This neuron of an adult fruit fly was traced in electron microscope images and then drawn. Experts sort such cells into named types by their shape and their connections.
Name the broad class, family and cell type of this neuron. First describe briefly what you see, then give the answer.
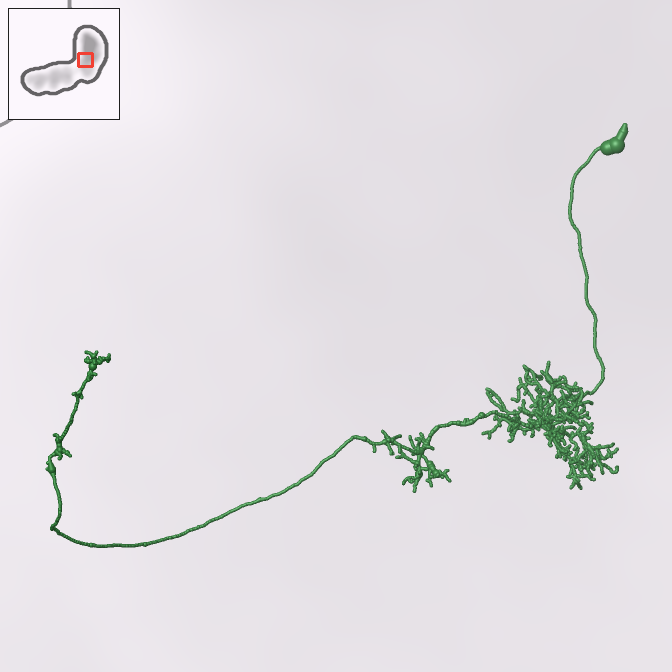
Its cell body lies at the upper right of the picture. The picture shows dozens of branch ends. It is an optic-lobe intrinsic neuron. The family is Tm. The cell type is Tm4.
